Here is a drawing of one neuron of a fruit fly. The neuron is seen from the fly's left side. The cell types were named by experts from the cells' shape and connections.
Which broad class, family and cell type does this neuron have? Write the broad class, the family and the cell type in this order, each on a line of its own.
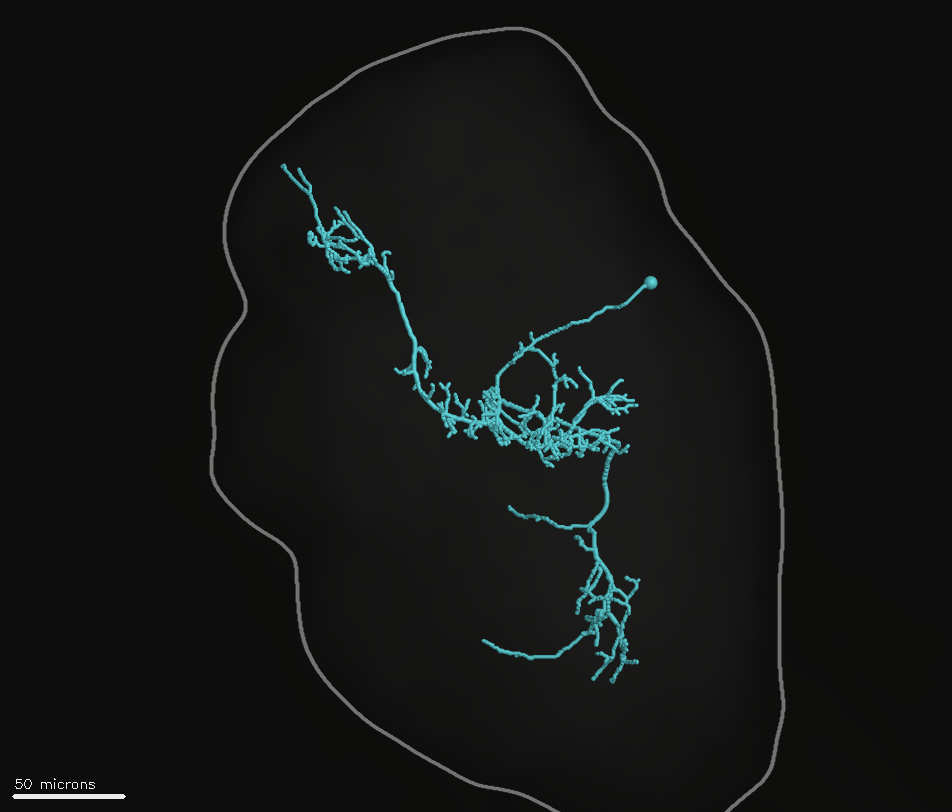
central-brain intrinsic neuron
hemilineage DM6_central1
PLP300m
